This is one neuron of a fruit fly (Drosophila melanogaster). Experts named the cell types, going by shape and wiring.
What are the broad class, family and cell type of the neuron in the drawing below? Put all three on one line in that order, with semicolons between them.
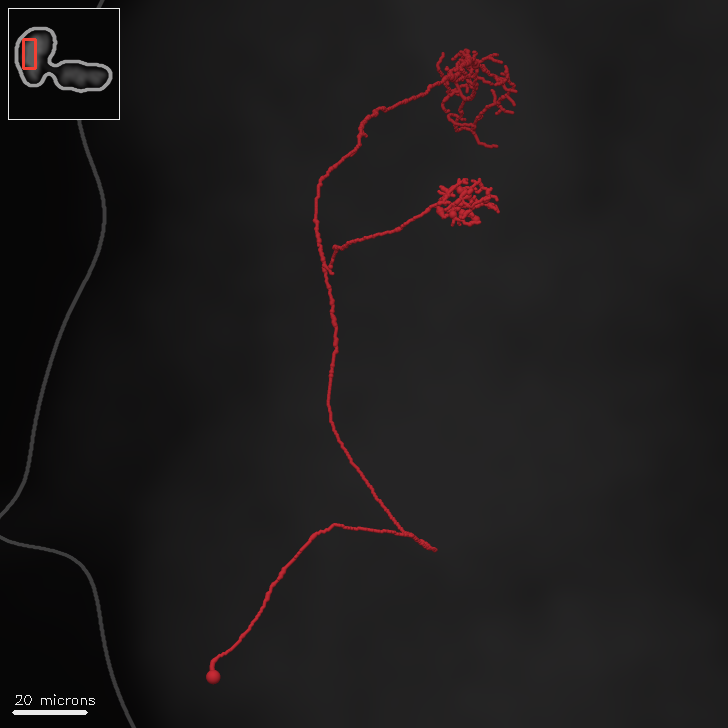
central-brain intrinsic neuron; hemilineage LALv1_dorsal; SA1_a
